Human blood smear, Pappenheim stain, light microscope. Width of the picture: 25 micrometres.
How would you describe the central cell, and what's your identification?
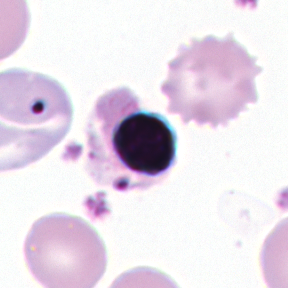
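The chromatin strikes me first: uniformly dense, nearly black, with no pattern I can make out. The nucleus sits off-centre, toward the right side of the cell. Around it the cytoplasm is pale pinkish-grey, and at its lower edge lies a small dark purple dot. So this cell is a normoblast.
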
